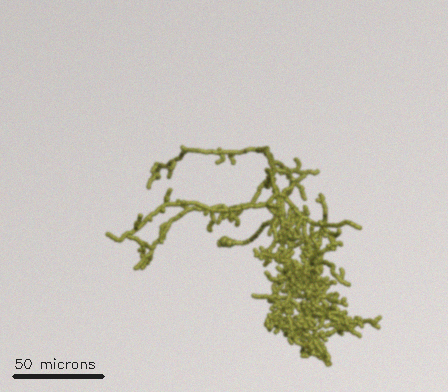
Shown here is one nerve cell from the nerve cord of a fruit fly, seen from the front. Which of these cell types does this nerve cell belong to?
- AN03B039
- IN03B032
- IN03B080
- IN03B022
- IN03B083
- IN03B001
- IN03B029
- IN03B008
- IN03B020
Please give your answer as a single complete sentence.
The cell type of the nerve cell here is IN03B020.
